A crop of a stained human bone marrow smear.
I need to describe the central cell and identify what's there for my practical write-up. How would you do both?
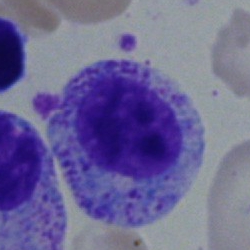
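Chromatin here is deep purple and fairly finely textured rather than coarsely clumped. The cytoplasm is plentiful and pale blue, with purple granules scattered throughout. Just below the nucleus lies a paler, less granular area of cytoplasm. This cell is a myelocyte.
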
